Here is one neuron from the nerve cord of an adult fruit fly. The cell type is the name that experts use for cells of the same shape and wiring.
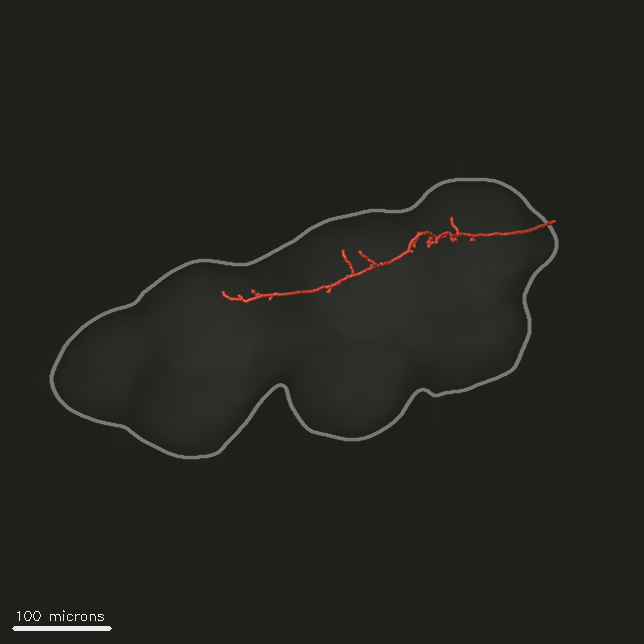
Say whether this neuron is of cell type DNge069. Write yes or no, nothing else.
yes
